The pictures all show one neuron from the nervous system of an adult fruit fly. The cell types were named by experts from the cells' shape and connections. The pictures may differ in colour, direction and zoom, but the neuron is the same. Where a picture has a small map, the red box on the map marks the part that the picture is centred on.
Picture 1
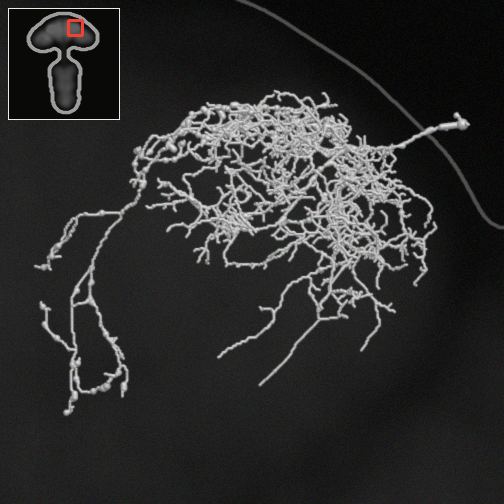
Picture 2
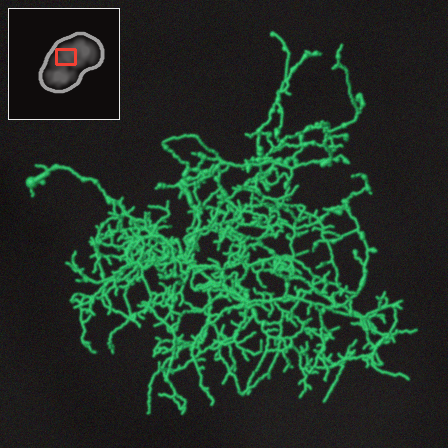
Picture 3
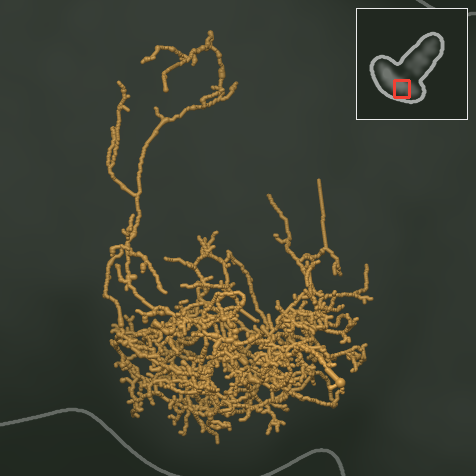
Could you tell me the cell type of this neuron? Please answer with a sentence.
The cell type is AVLP390.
